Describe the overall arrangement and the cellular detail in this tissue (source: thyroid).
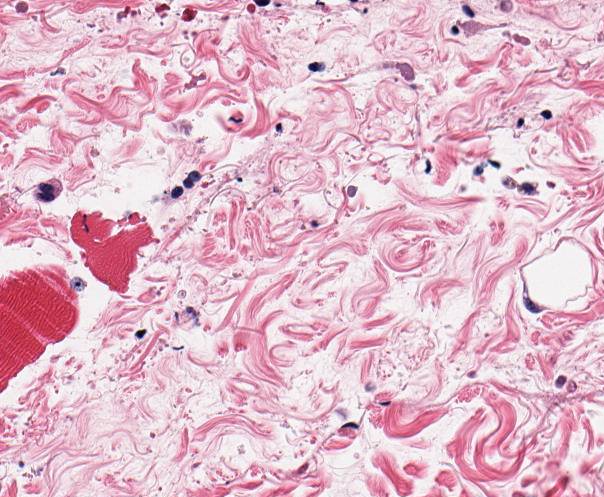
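Bulk of the field first: loosely arranged wavy pink collagen fibres separated by pale open spaces. Next, direction: haphazard and swirling, not aligned one way. Then cells: sparse, mostly small dark nuclei scattered among the fibres. Last, the left edge: two solid, deep red, homogeneous pieces, much darker than the surrounding collagen.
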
